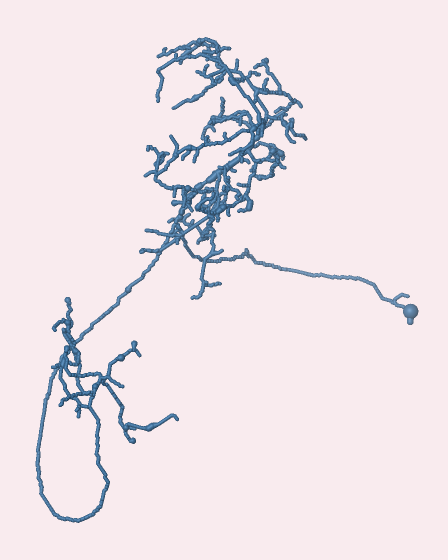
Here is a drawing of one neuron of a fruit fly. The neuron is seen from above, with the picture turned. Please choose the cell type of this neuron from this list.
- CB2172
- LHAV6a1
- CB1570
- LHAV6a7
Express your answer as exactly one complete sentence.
The cell type that this neuron has is CB1570.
